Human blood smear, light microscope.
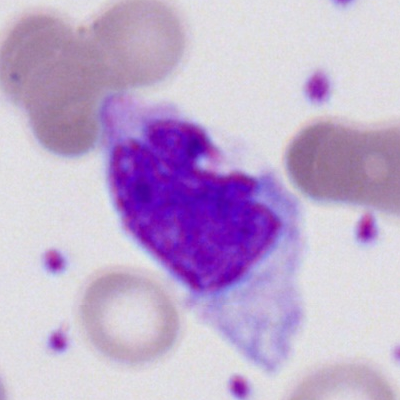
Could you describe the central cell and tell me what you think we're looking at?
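Start with the nucleus: one unlobed mass, with a notch in its upper-right edge. Notice the chromatin inside it, dark purple and coarsely clumped. Now look at the cytoplasm, pale greyish-lilac, and see that most of it lies to the lower right of the nucleus. Putting that together, this cell is a monocyte.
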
